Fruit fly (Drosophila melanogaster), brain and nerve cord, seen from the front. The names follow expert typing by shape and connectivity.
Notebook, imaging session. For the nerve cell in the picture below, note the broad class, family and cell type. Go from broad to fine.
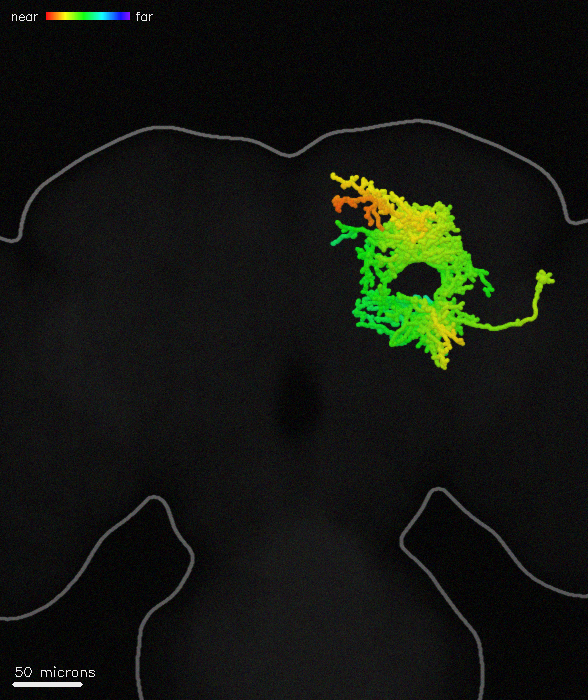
central-brain intrinsic neuron; hemilineage VLPl2_medial; PVLP016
